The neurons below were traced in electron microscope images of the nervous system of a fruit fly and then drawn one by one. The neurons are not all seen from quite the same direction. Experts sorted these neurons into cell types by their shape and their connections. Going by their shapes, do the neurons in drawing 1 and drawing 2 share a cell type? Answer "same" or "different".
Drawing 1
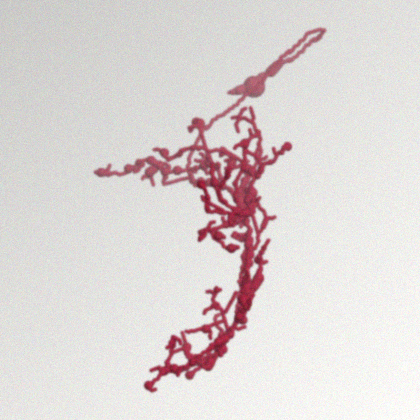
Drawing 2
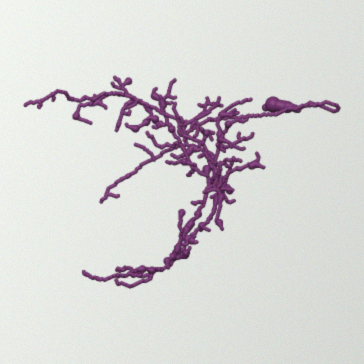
same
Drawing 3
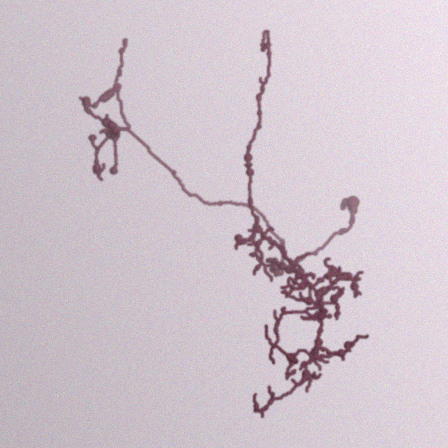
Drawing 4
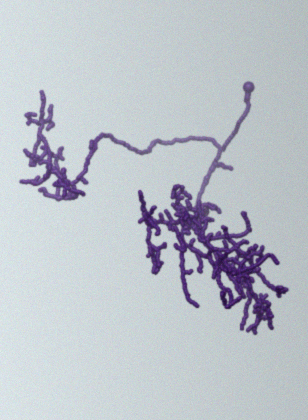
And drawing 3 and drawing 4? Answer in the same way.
same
